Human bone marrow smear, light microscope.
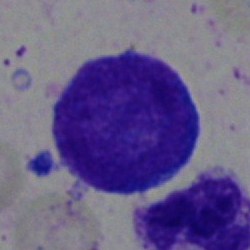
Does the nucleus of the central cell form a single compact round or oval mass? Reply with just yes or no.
Yes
